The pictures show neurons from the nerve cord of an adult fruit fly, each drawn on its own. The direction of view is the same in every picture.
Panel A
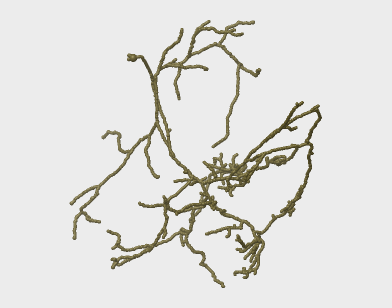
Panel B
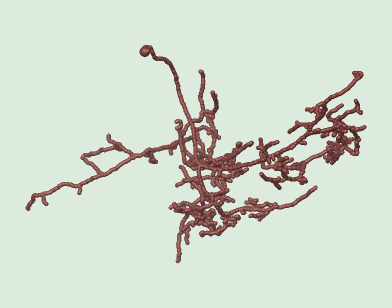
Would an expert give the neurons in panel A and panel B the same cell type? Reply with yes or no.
no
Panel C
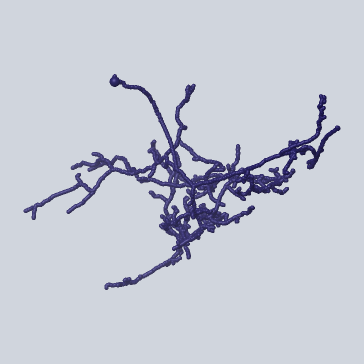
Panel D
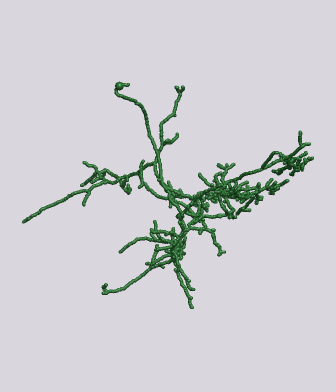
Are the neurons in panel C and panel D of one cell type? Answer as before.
yes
